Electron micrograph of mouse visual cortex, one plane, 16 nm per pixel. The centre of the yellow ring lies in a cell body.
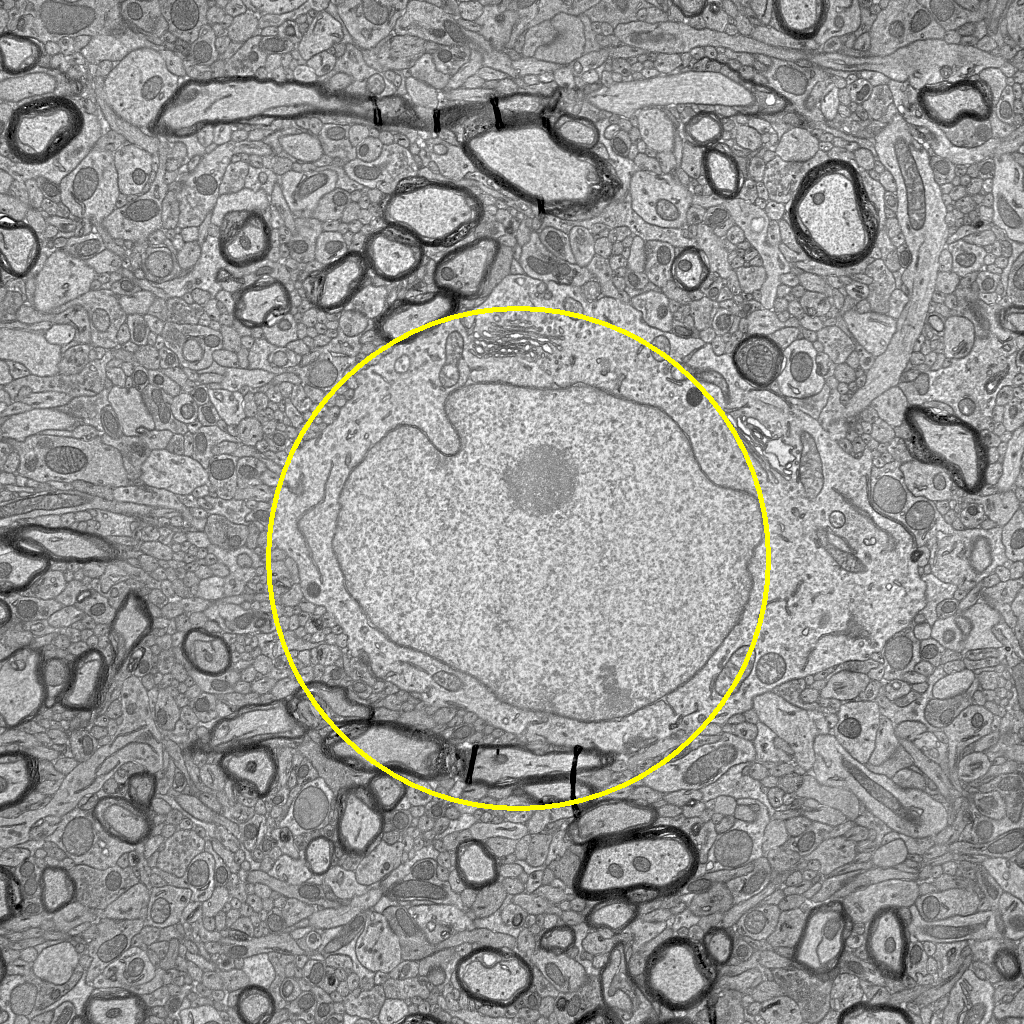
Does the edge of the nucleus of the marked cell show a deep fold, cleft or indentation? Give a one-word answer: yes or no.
Yes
